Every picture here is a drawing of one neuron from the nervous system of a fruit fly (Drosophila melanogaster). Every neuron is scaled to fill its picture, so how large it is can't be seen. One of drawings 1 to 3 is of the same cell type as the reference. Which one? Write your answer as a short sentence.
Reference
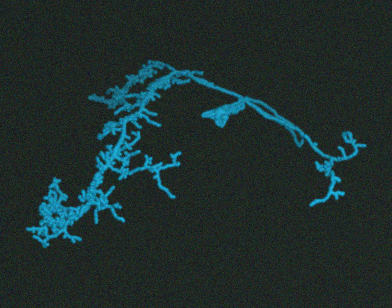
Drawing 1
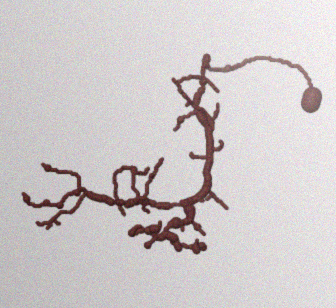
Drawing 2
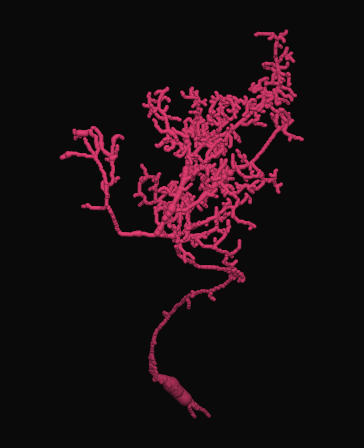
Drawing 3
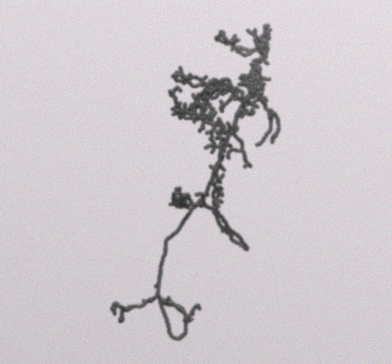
The neuron in drawing 3 is of the same cell type.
